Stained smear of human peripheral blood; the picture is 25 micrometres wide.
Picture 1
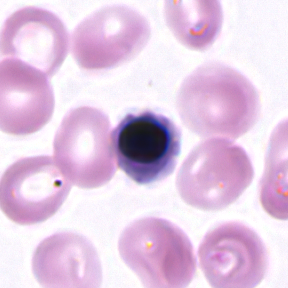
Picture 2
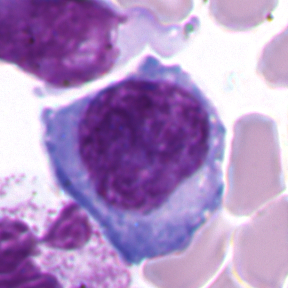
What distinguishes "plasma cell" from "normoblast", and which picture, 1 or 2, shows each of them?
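Picture 1 is the normoblast, picture 2 the plasma cell. In the normoblast the nucleus fills most of the cell, its chromatin uniformly dense and nearly black with no visible structure; the cytoplasm is greyish bluish-purple and wider below the nucleus than above.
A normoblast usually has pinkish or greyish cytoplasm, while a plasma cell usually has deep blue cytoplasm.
The plasma cell's cytoplasm is plentiful and blue to grey-blue, and its nucleus sits off-centre toward the upper right. Its outline is angular and irregular, with straight edges and corners, and a rounded bulge projects from the top edge.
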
